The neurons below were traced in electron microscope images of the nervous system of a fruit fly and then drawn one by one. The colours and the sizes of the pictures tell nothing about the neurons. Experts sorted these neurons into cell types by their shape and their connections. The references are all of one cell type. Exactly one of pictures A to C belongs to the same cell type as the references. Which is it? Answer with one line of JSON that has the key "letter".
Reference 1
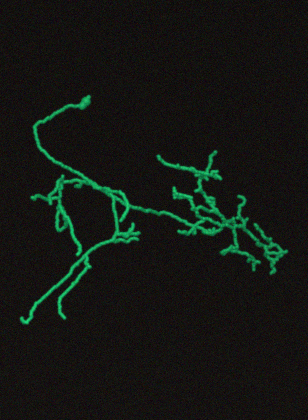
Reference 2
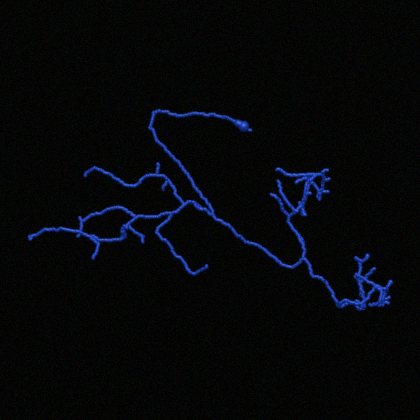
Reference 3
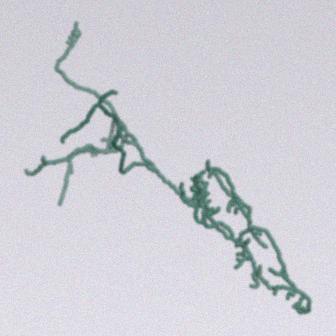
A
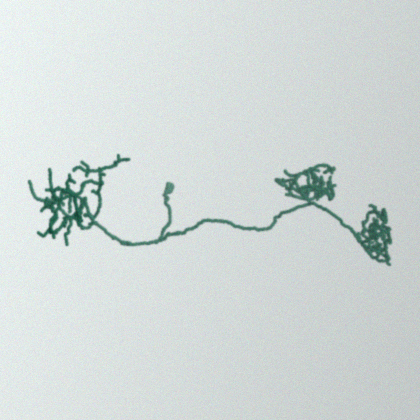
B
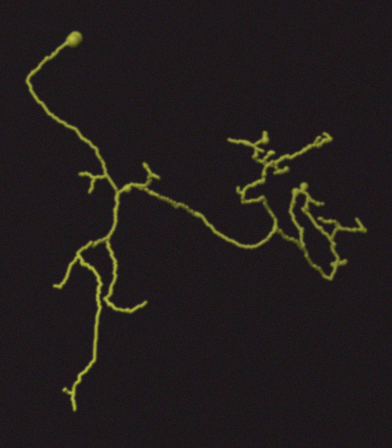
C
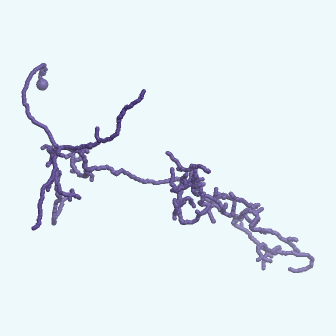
{"letter": "B"}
